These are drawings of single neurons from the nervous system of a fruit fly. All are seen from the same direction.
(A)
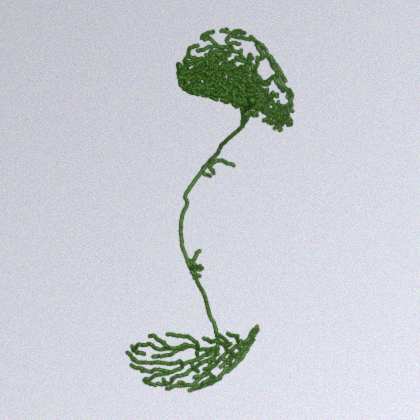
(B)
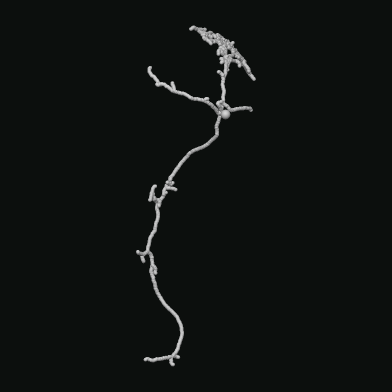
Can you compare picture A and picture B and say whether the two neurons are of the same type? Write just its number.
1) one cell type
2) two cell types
2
